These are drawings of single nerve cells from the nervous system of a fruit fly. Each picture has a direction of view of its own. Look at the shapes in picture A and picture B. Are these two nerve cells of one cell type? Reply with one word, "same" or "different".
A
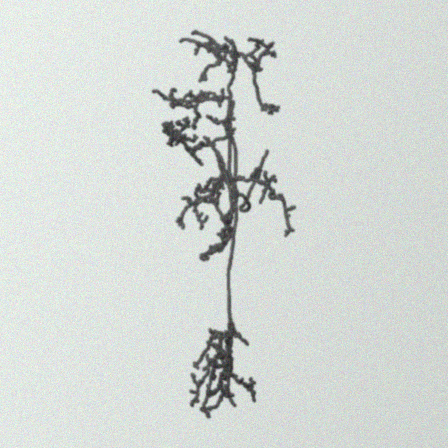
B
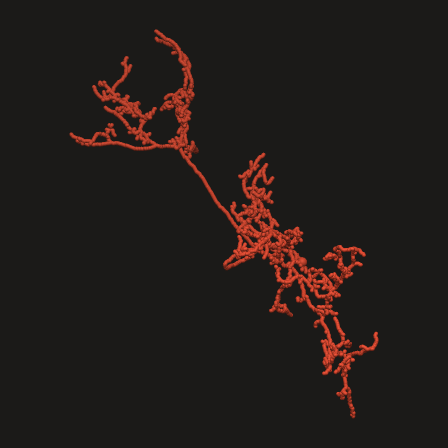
same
